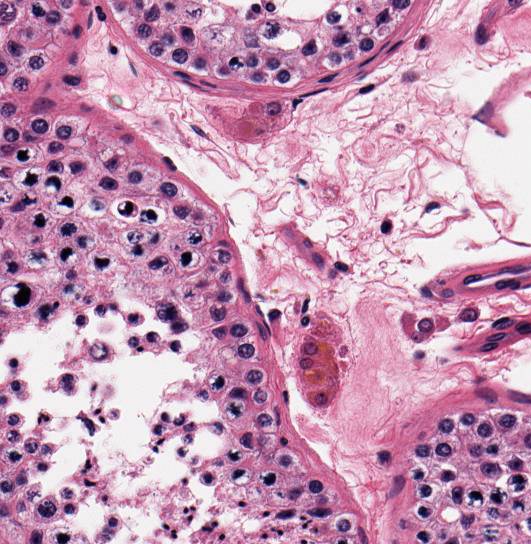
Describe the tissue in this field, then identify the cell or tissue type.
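See how each tubule is lined by a stratified epithelium many cell layers thick, with round nuclei, inside a thin pink wall with flattened, elongated nuclei. Centrally, just right of the left tubule, a small cluster of cells holds golden-brown pigment in abundant cytoplasm. A second small group, near the top, has granular eosinophilic cytoplasm. This is testis.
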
